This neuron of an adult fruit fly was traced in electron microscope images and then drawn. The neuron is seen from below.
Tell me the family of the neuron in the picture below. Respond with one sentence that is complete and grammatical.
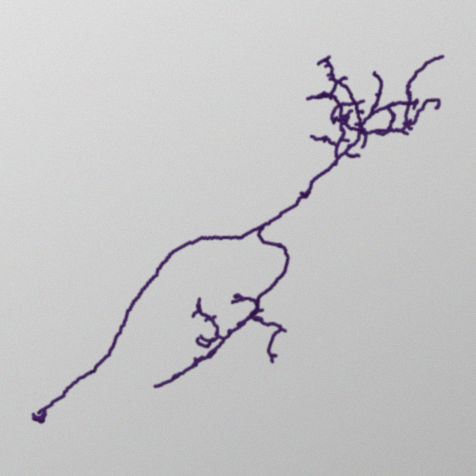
The neuron is listed under family hemilineage 21A.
